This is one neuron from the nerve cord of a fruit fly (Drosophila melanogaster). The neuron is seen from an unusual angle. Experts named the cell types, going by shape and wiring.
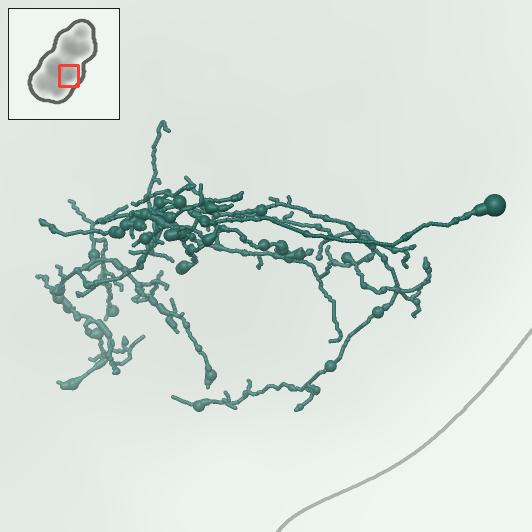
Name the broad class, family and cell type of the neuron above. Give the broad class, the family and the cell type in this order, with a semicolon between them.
nerve-cord intrinsic neuron; hemilineage 01B; IN01B080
